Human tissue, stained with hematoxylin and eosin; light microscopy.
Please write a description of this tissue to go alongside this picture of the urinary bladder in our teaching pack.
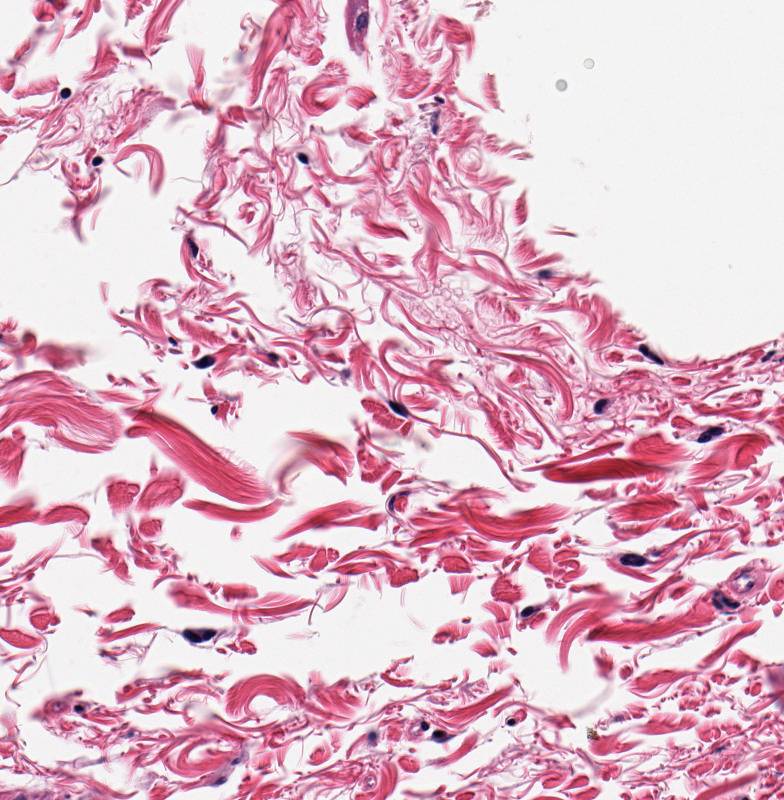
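Taking each feature in turn: the collagen bundles stain bright pink and run wavy rather than straight. Next, fibre calibre varies, with thinner, more delicate fibres in the upper middle of the field than in the bundles below. Cells come third: sparse small dark-staining fibroblast nuclei lie singly among the bundles. Last, fat cells are absent from the field.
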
